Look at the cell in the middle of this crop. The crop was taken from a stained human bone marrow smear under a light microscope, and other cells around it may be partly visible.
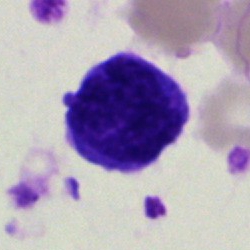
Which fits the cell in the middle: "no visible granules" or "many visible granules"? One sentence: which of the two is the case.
What its cytoplasm shows is an absence of visible granules.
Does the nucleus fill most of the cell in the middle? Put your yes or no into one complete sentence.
Yes, the cell has scant cytoplasm, no more than a thin rim.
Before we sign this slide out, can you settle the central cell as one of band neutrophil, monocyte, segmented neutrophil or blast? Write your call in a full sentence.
The crop shows a blast in its centre.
